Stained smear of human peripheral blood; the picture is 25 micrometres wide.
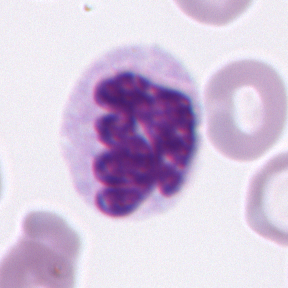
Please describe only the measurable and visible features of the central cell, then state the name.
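Cell smoothly rounded, no surface projections, about 15 by 12 micrometres. Nucleus off-centre toward the right, about 13 by 9 micrometres, filling about 60% of the cell's area. Chromatin dark purple, coarsely clumped. Cytoplasm pale pinkish-lilac. Segmented neutrophil.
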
